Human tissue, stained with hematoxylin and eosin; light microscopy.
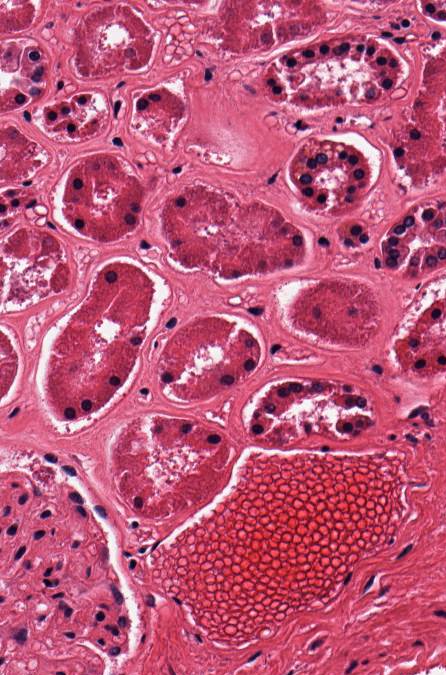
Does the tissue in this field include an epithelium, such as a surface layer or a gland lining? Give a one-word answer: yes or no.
Yes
